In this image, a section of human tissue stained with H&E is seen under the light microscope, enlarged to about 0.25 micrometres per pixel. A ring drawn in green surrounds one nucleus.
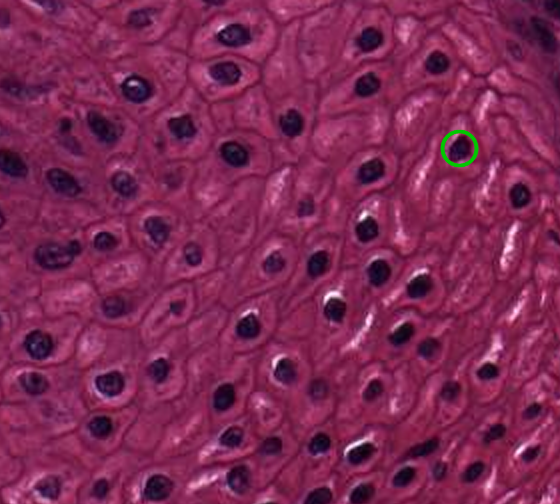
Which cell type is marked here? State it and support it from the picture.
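It is a squamous epithelial cell. A thin pale rim separates the nucleus from the surrounding cytoplasm, and the nucleus sits roughly in the middle of the cell. The cell lies packed within a continuous sheet of cells, each holding a single nucleus.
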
